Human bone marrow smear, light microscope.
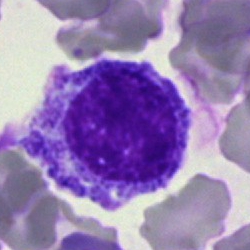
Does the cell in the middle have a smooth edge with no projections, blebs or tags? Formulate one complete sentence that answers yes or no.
No, a smooth outline is not present; the cell's edge is rough.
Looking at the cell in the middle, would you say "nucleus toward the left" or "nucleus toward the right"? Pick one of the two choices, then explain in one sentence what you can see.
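Nucleus toward the right. The cytoplasm forms a crescent mainly on the left side of the cell.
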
